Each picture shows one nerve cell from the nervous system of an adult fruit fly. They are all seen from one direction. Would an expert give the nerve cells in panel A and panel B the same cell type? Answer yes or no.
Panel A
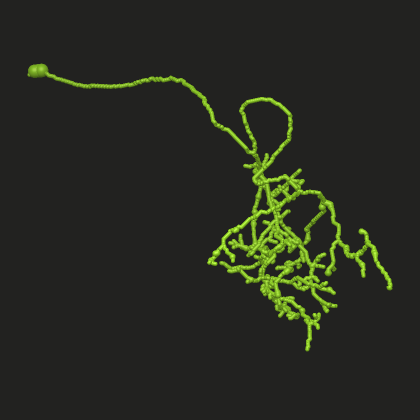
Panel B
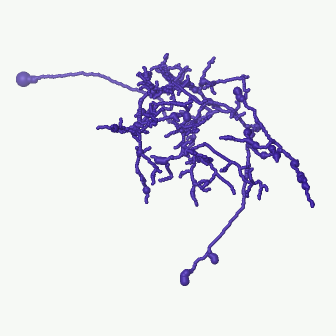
no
